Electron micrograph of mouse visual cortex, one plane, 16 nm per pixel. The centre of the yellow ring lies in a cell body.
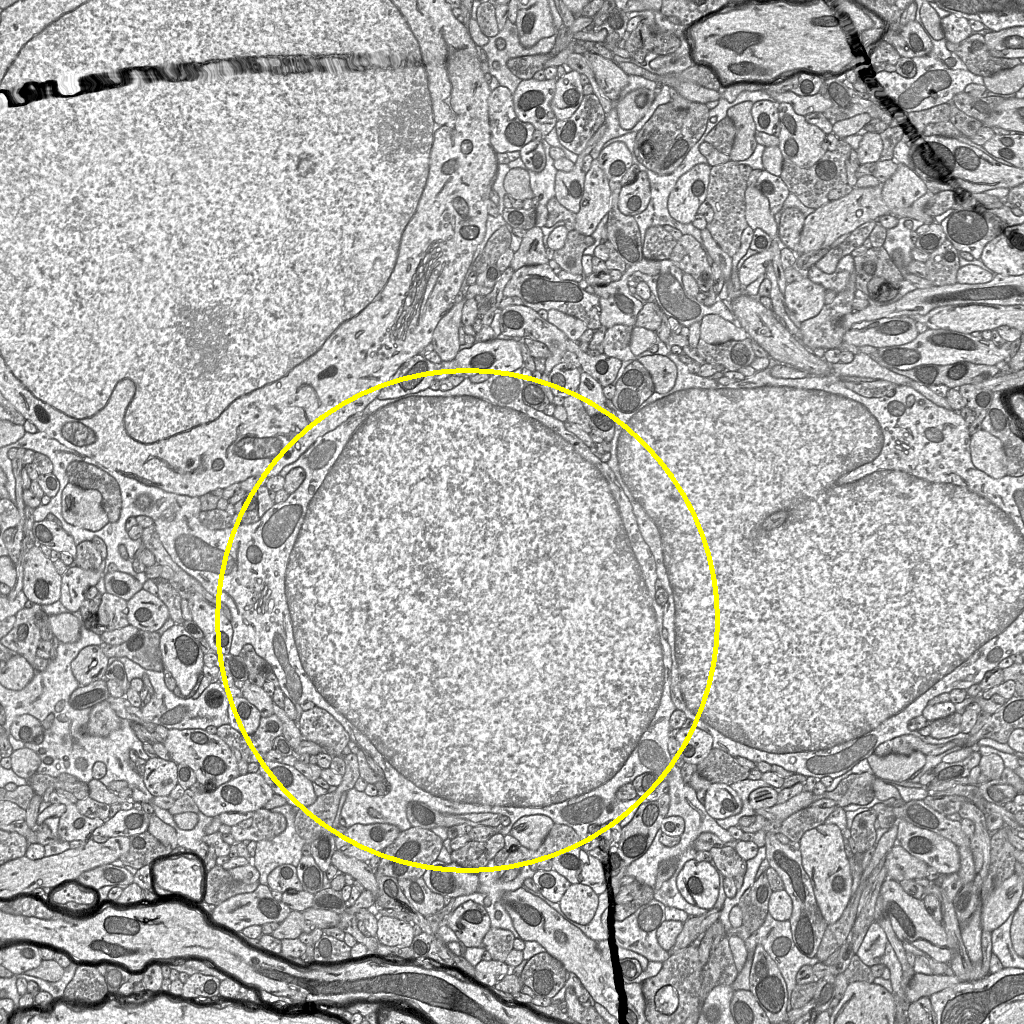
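Astrocyte, the ringed cell in this electron micrograph of mouse visual cortex. Its nucleus appears whole, rounded, and occupies most of the ring. The nuclear envelope is smooth, lacking deep folds or clefts. No distinct dark nucleolus is present within the nucleus. A second pale cell body lies pressed closely against the right side of the cell.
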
